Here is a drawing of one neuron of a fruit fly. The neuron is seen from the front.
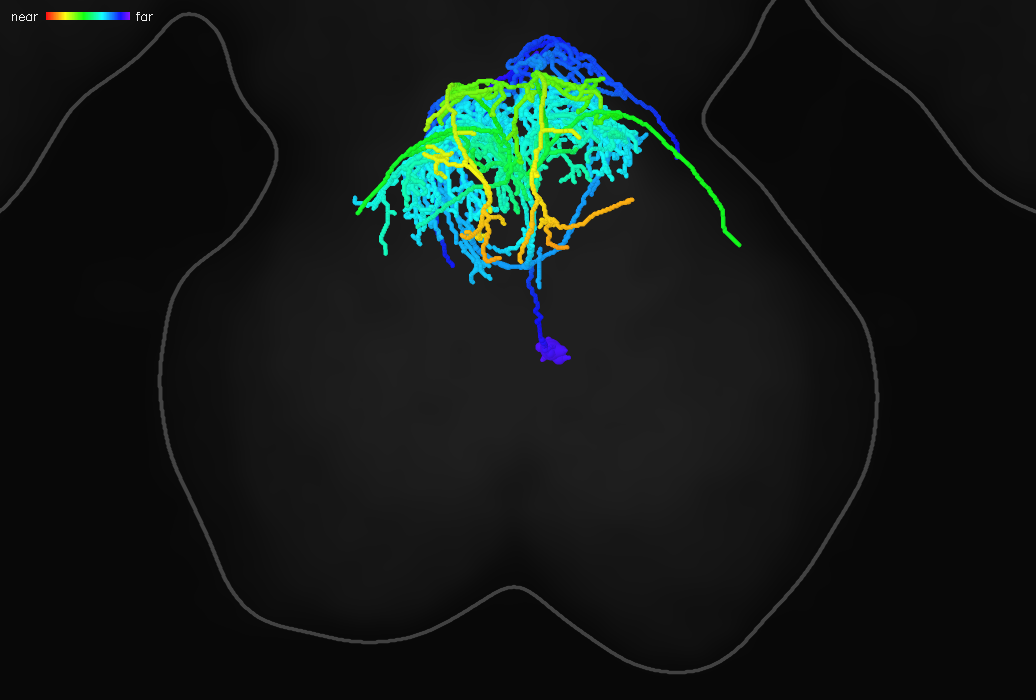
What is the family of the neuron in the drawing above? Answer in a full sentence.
The family is hemilineage 00A.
